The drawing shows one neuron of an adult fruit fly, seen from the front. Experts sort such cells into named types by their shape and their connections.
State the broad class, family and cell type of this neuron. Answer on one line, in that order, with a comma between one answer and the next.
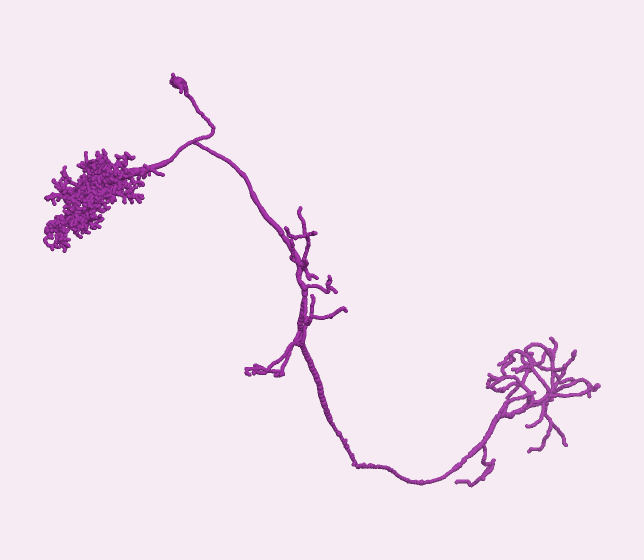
descending neuron, DNp, DNp03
